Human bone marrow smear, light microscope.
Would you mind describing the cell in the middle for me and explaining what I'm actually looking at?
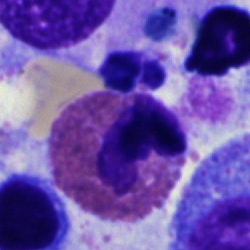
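Its outline is round and smooth. The nucleus is deeply indented, with a shape between kidney and horseshoe, and lies off-centre toward the upper right of the cell. No nucleoli are visible in the nucleus. An eosinophil is the answer.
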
